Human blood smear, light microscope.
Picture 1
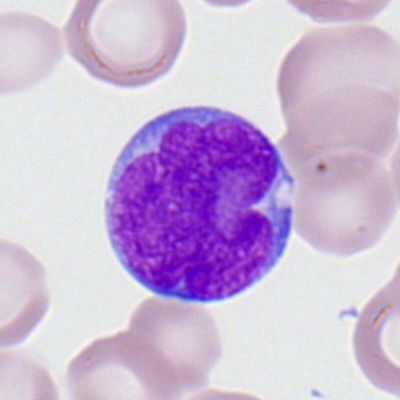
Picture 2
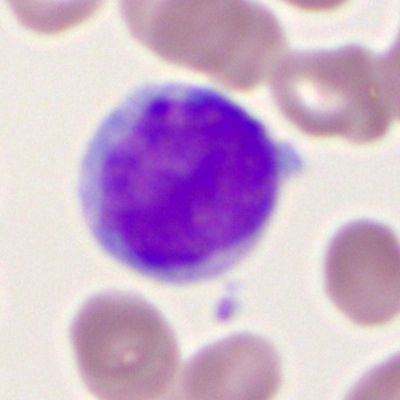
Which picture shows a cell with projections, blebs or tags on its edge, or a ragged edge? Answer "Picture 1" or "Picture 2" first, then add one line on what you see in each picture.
Picture 2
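Picture 1: The cell outline is round and smooth.
Picture 2: A small pale blue bleb projects from the right edge of the cell.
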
